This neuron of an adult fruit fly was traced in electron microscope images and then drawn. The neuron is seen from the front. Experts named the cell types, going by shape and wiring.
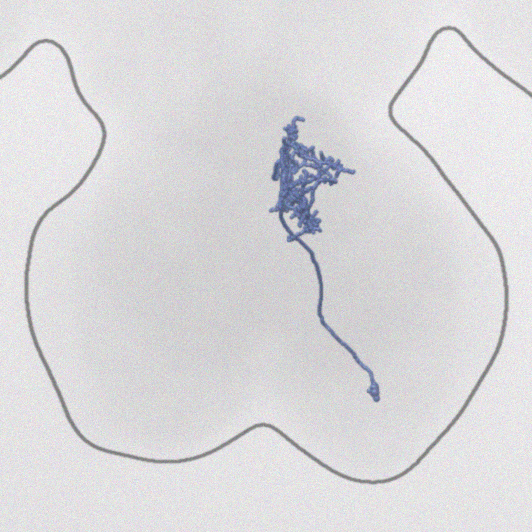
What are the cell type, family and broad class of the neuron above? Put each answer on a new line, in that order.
IN12A054
hemilineage 12A
nerve-cord intrinsic neuron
